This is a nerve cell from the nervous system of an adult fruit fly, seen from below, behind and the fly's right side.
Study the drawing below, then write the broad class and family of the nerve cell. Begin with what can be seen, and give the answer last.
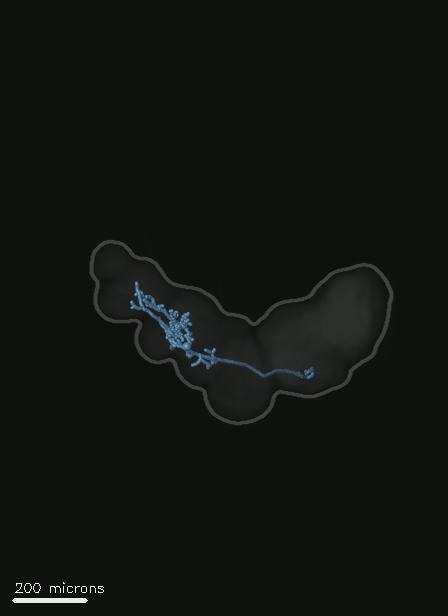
The cell body is in the middle of the picture. By the scale bar it is about 500 microns wide in this view. It is an ascending neuron. Its family is hemilineage 05B.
